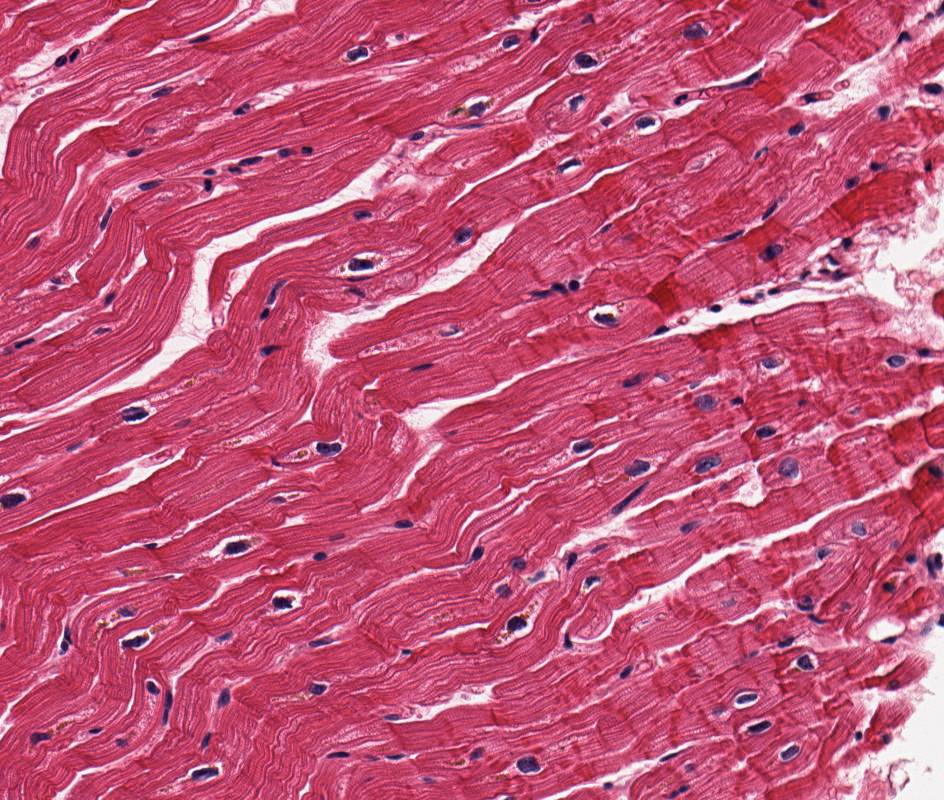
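Left ventricle of the heart, haematoxylin and eosin: the muscle fibres branch and join their neighbours, with oval nuclei sitting in the centre of each fibre. Many of those nuclei have a pale zone at their ends holding golden-brown granules. You'll also spot small dark elongated nuclei tucked into the narrow spaces between the fibres.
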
